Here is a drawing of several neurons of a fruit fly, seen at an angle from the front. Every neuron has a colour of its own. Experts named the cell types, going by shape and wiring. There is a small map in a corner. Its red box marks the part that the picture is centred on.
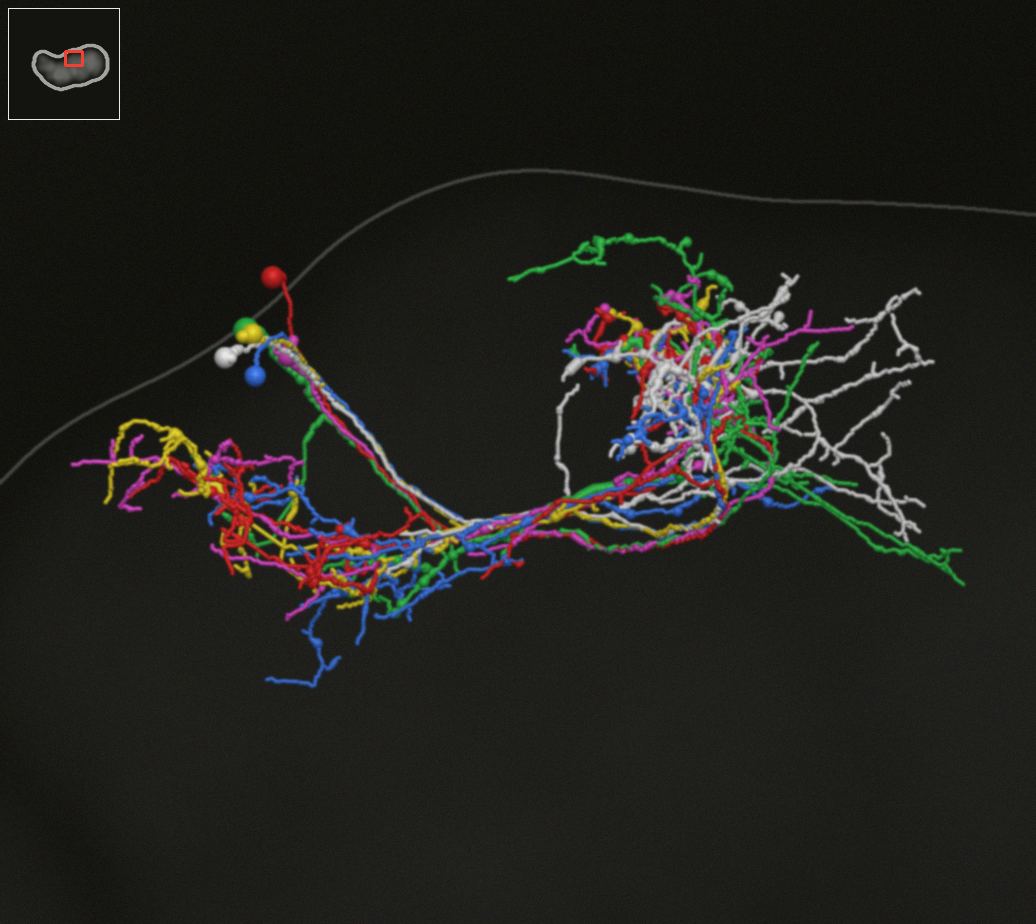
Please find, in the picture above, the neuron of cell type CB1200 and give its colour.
red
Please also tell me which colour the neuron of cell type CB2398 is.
green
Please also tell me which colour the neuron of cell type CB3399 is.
white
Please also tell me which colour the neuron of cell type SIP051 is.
magenta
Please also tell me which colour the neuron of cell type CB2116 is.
yellow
